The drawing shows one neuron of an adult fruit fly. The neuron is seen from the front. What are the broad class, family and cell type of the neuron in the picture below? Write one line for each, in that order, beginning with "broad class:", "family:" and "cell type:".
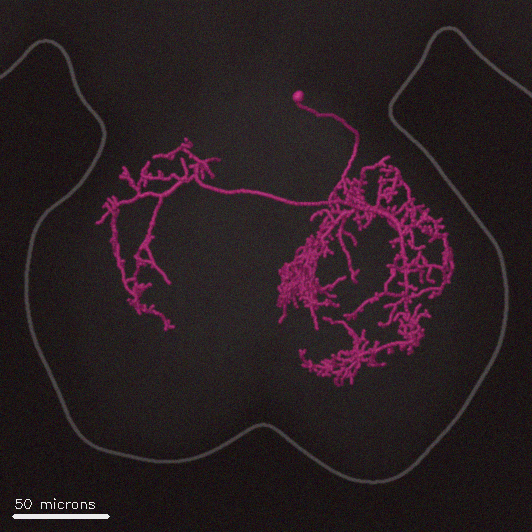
broad class: nerve-cord intrinsic neuron
family: hemilineage 19B
cell type: IN19B021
